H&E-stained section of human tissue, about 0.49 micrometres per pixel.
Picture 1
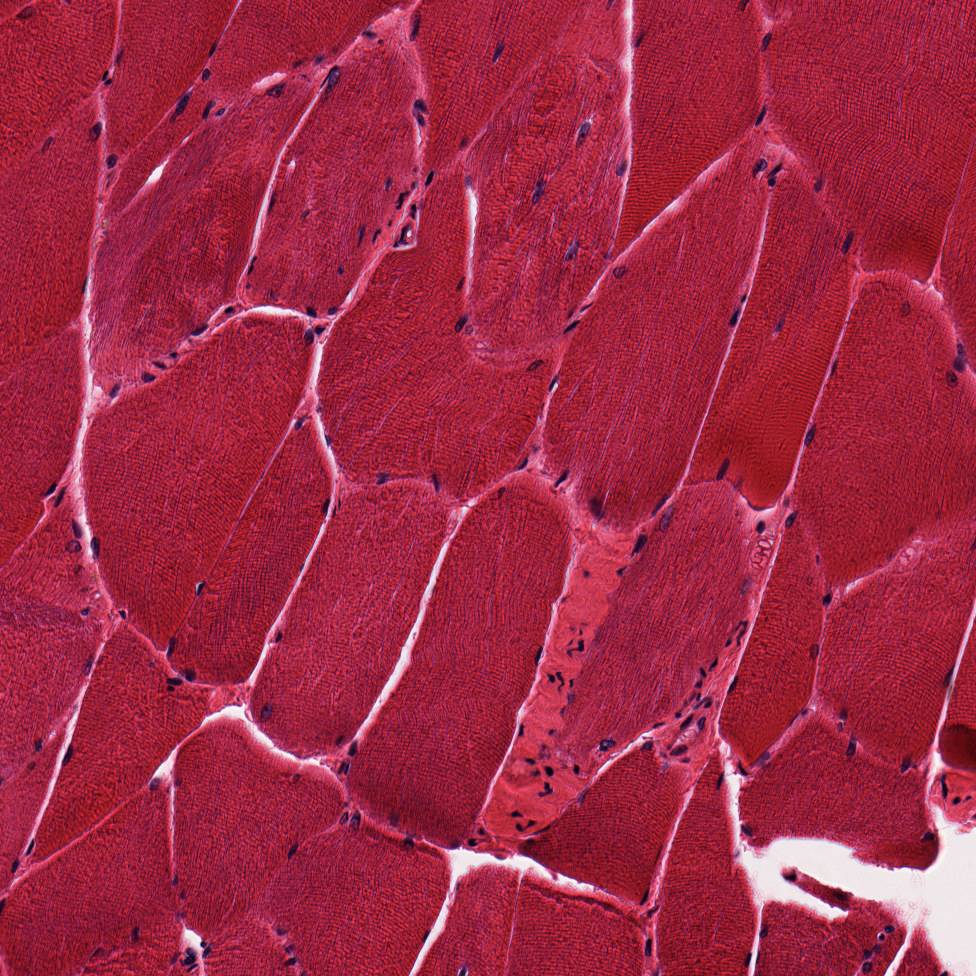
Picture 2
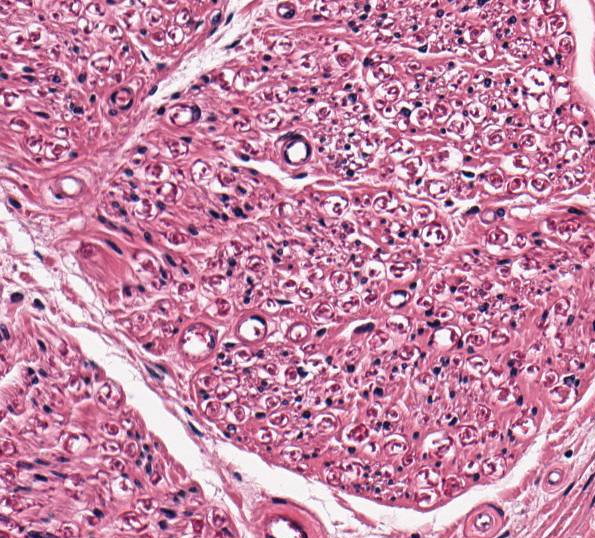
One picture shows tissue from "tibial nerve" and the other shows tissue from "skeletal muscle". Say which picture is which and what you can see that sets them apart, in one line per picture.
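Site of picture 1: skeletal muscle. Most fibre profiles are elongated from lower left toward upper right.
Site of picture 2: tibial nerve. Each compartment is packed with many small round profiles cut across, each showing a pale ring around a central pink dot.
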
